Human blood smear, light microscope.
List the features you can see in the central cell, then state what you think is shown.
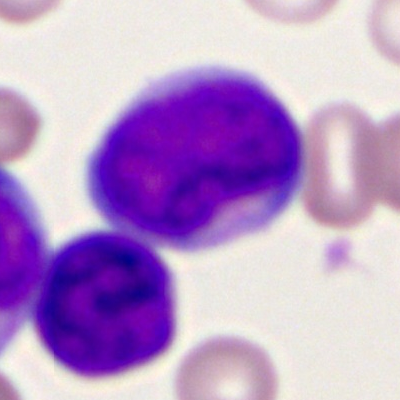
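Start with the nucleus: it fills most of the cell and is irregular, with a fold or groove running across its lower part. Its chromatin is finely textured, with no coarse dark clumps. Around it the cytoplasm forms only a scant pale blue-grey rim, widest at the lower right. This is a myeloblast.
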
